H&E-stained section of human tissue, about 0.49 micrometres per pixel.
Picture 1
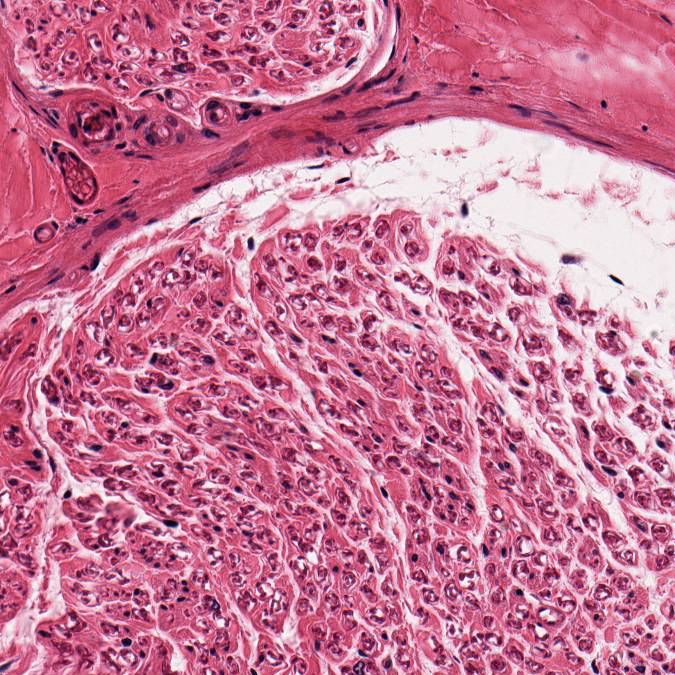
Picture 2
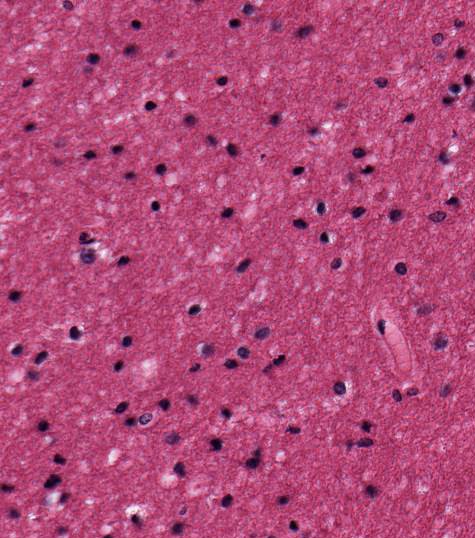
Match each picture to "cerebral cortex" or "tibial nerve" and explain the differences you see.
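Picture 1: tibial nerve. Picture 2: cerebral cortex. Picture 1: large nerve fascicle over the lower two-thirds; smaller fascicle top left. Fibres cut in cross section: small round profiles, each a pale halo around a central pink axon. Band of flattened cells with elongated dark nuclei wraps the upper edge of the large fascicle. Top right corner: dense pink collagen, sparse nuclei. Picture 2: single nuclei scattered fairly evenly in a pink, finely fibrillary background; no organised units. Nuclei mostly small, round, dark-staining; many within a narrow clear halo; little or no distinct cytoplasm around most.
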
